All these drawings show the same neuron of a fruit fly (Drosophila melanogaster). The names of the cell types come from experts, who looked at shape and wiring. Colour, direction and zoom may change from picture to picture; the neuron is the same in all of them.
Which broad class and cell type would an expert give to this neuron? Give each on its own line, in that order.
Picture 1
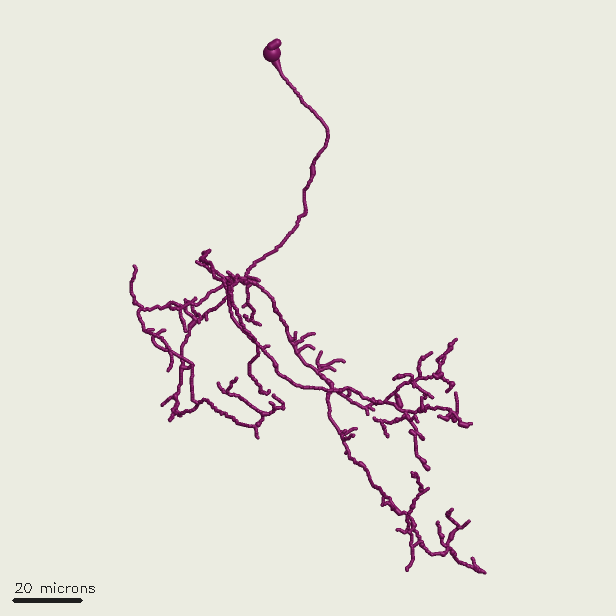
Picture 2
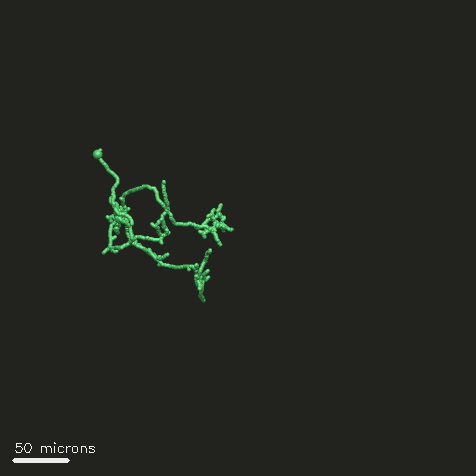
central-brain intrinsic neuron
PVLP209m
